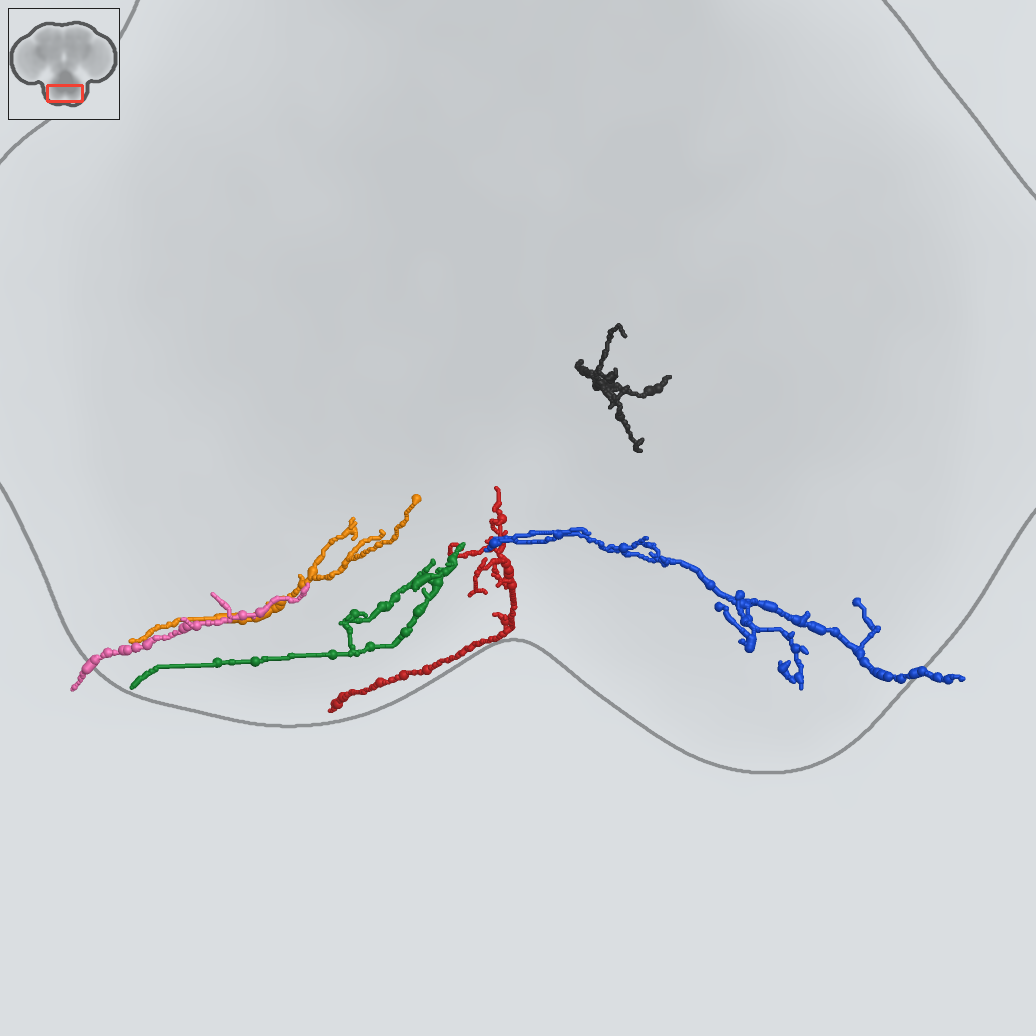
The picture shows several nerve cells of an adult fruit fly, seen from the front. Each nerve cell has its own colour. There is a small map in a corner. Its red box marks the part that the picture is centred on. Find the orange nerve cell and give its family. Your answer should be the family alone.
class gustatory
